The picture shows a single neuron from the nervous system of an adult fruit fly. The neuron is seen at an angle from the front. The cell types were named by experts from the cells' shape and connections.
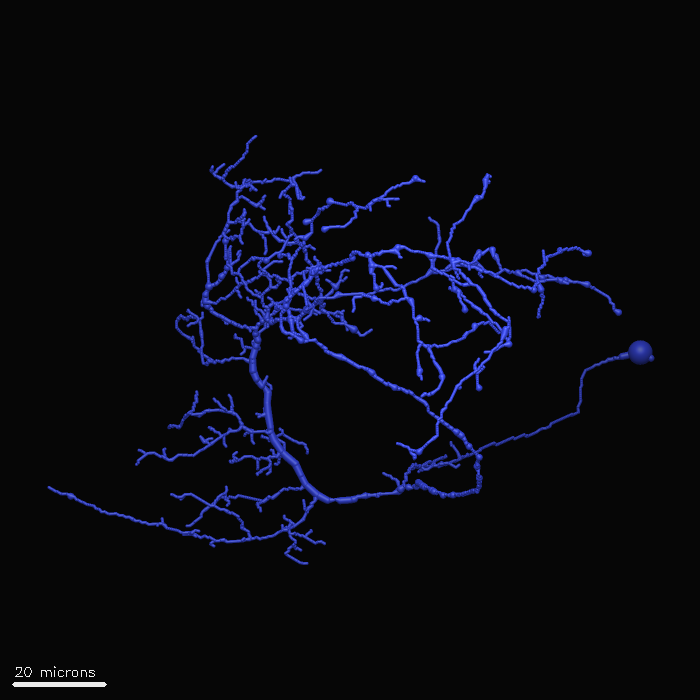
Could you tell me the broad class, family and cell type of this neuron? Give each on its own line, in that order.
central-brain intrinsic neuron
hemilineage VLPl&p1_posterior
aIPg5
